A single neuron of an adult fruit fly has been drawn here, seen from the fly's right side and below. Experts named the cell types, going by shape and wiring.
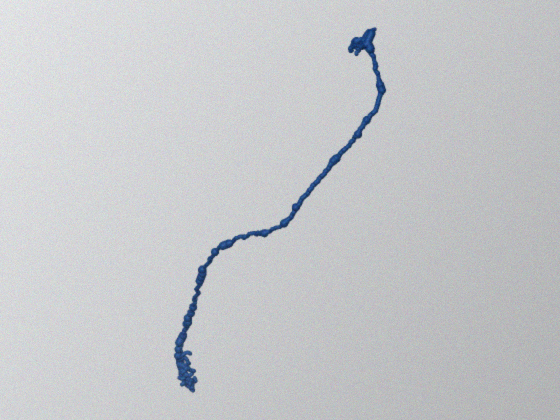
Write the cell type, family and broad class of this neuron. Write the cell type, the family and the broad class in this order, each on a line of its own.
L3
L
optic-lobe intrinsic neuron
